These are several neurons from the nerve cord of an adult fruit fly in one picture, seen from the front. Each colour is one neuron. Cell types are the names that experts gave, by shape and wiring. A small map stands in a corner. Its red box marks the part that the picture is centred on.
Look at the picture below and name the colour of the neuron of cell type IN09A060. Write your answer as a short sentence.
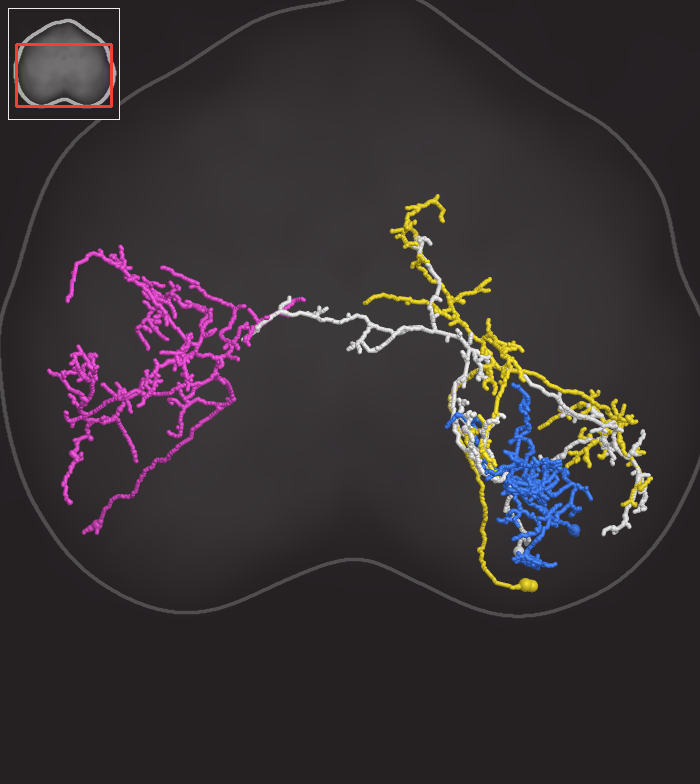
The colour is blue.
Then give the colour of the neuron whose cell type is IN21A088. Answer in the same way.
The colour is yellow.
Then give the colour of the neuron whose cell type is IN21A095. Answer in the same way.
The colour is white.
